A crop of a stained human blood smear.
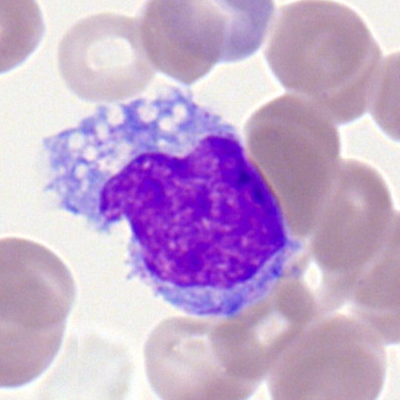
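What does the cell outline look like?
It is irregular, with a ragged, frayed edge at the upper left.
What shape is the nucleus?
Irregular and folded, with a notch in its upper edge.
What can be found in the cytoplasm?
Many small round clear vacuoles scattered at the upper left, but no coarse orange or dark purple granules.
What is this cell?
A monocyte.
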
